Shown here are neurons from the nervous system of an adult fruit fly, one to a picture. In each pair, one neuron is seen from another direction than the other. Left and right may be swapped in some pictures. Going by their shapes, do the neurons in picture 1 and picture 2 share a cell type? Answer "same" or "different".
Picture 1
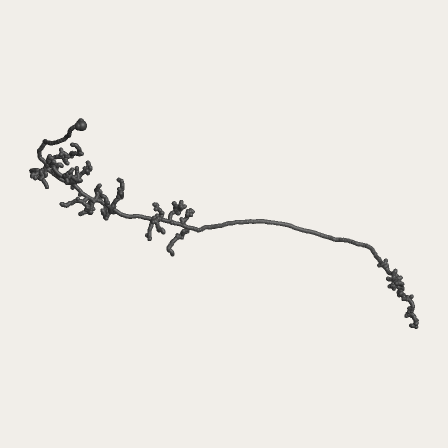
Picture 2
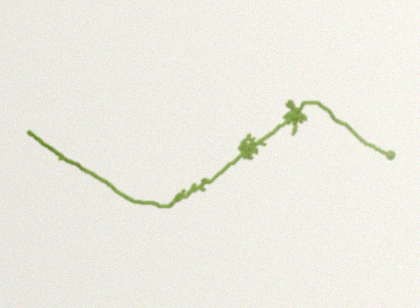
different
